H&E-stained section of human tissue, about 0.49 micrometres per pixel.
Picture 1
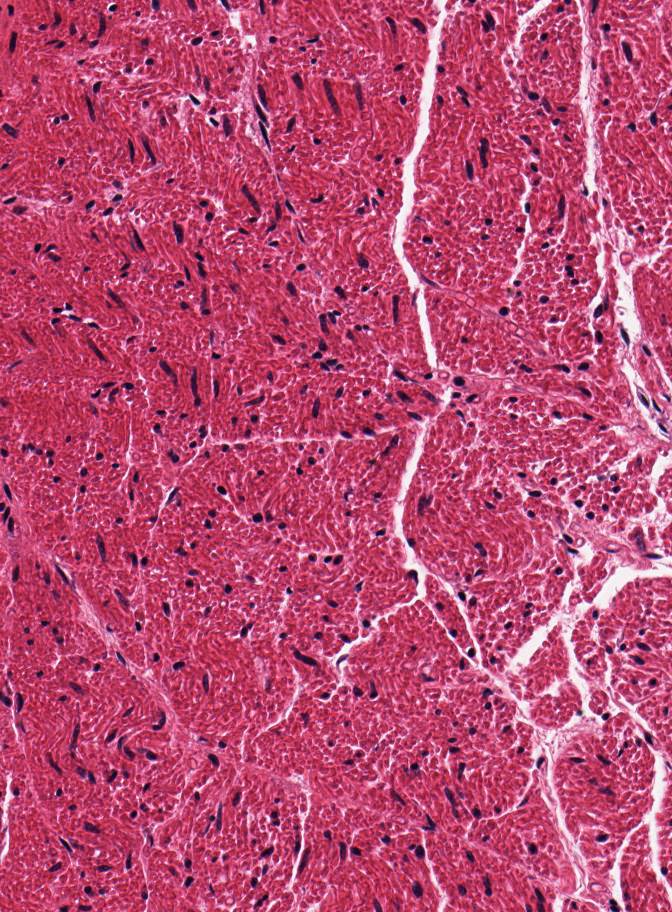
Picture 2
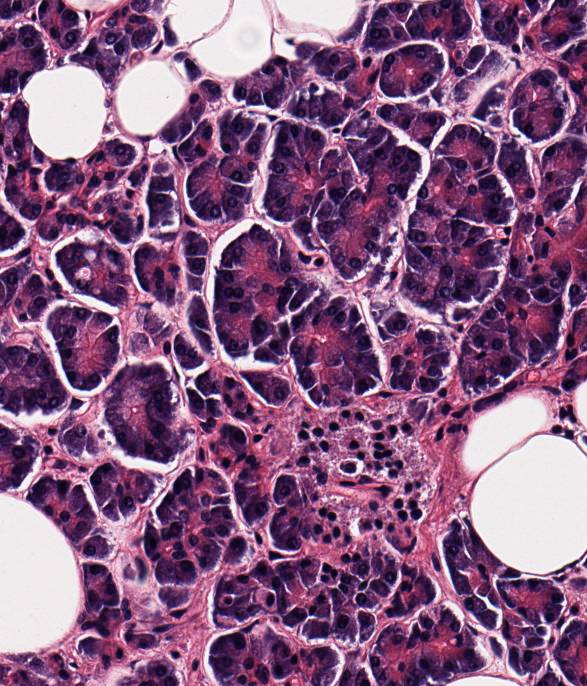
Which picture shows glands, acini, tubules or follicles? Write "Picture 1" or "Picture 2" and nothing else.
Picture 2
